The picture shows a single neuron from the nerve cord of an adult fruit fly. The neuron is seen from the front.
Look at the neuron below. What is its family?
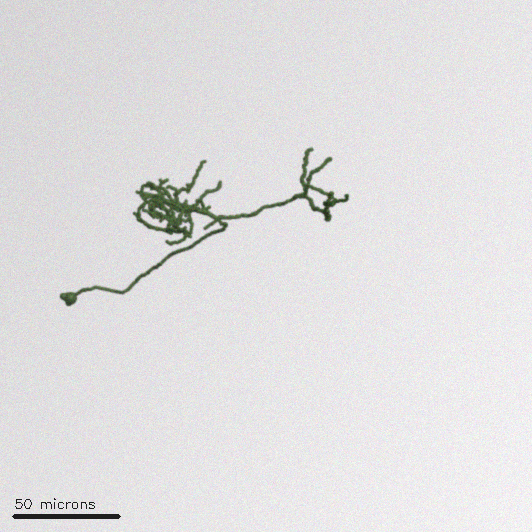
hemilineage 08B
